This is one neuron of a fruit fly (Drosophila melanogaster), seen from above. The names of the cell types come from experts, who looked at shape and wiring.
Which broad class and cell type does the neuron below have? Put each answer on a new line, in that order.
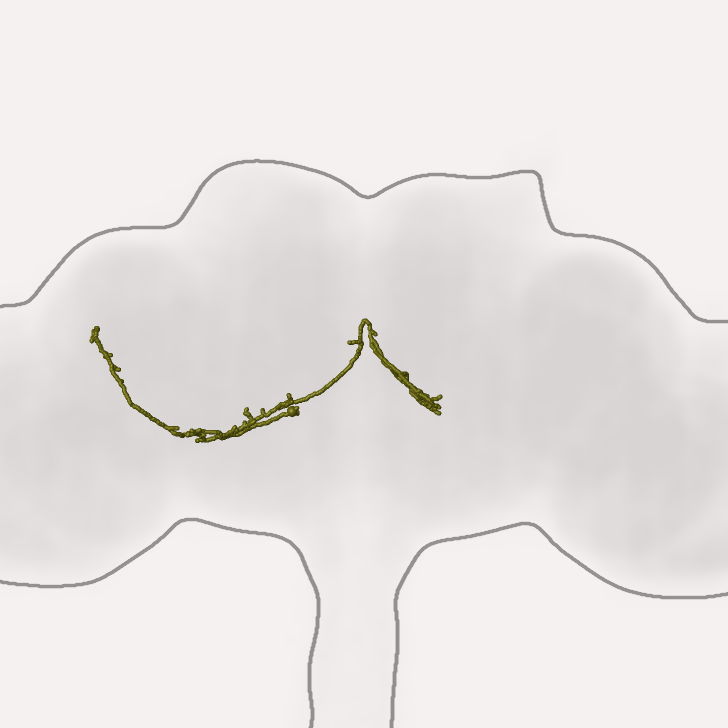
central-brain intrinsic neuron
SLP463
